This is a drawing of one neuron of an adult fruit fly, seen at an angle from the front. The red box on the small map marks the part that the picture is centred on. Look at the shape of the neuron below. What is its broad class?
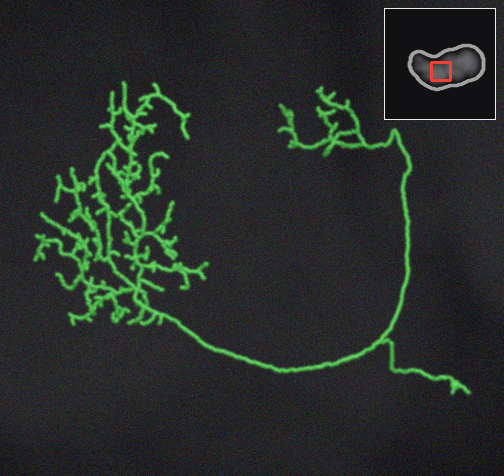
optic-lobe intrinsic neuron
